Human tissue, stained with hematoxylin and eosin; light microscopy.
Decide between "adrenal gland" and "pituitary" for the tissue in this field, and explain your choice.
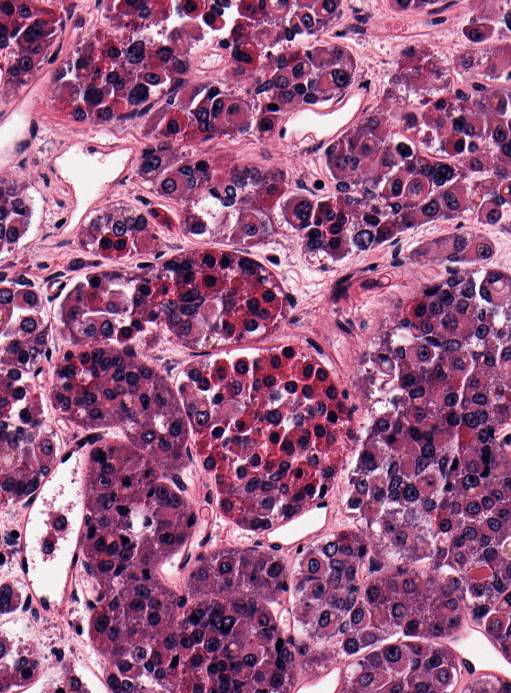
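This is pituitary.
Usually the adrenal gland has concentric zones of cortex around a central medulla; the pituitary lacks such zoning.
Here the cells lie in rounded nests and cords across the whole field, parted by thin connective tissue strands. Within one nest, cytoplasm differs from cell to cell: some cells deep red and granular, others pale or purplish. Their nuclei are round, dark, mostly central.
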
